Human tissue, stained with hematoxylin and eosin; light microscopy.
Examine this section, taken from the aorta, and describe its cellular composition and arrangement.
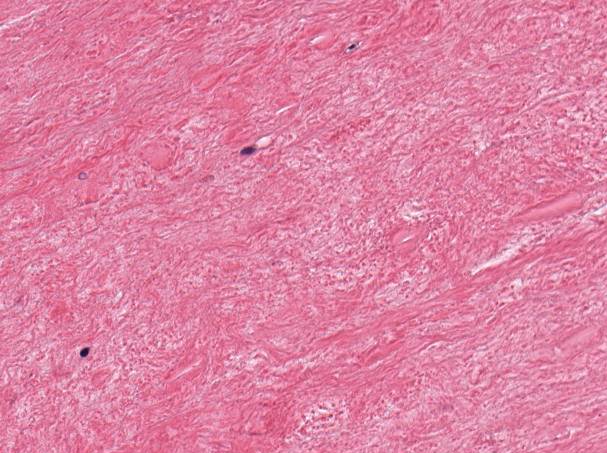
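Let me look across it: pink fibrous tissue fills the whole field, and I find no epithelium or glands anywhere. Stained nuclei are almost entirely absent. There are only a few isolated dark purple dots, one near the centre-left and one at the lower left. Otherwise the staining is almost uniformly pink, with very little purple.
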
